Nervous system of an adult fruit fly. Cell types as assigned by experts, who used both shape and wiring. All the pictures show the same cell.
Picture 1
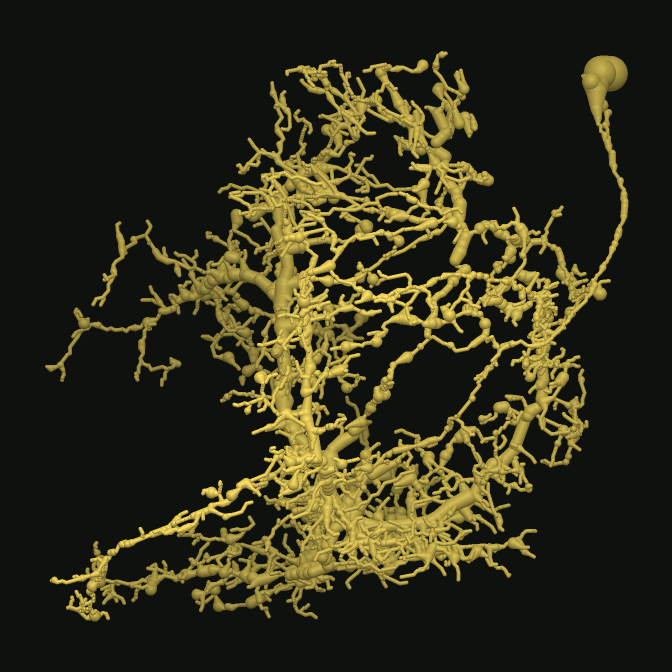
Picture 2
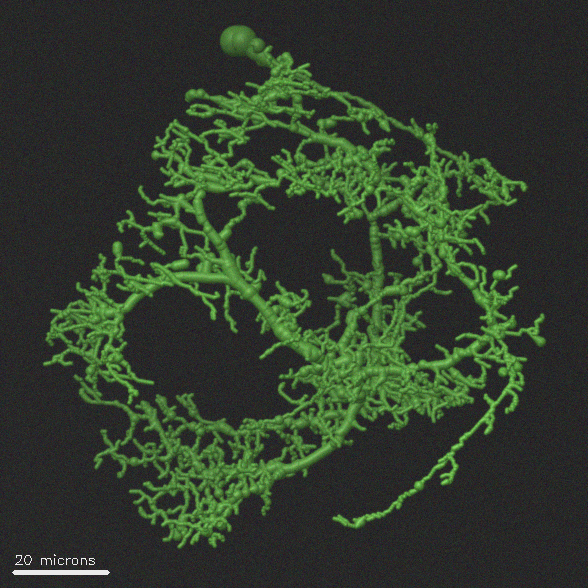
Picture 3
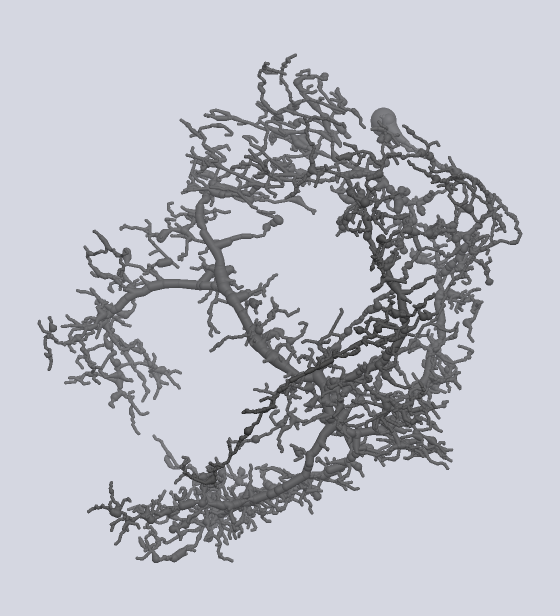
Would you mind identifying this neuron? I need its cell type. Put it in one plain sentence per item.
The cell type is IN17A017.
